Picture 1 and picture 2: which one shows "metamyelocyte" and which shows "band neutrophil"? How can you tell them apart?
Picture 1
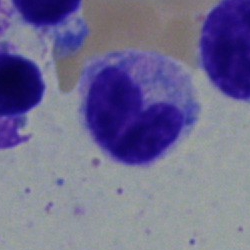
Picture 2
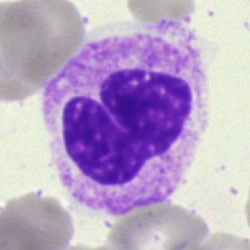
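The metamyelocyte appears in picture 1 and the band neutrophil in picture 2. In picture 1 the outline is roughly round with a smooth edge, and the nucleus fills most of the cell, leaving the widest rim of cytoplasm at the upper right. That cytoplasm is pale blue-grey with a lilac tinge. Both cells have dark purple, densely stained chromatin, and neither shows nucleoli. In picture 2 the dense chromatin carries small paler spots.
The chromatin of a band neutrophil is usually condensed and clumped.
Small purple dots lie in the background of both pictures: below the cell in picture 1 and scattered outside the cell in picture 2.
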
